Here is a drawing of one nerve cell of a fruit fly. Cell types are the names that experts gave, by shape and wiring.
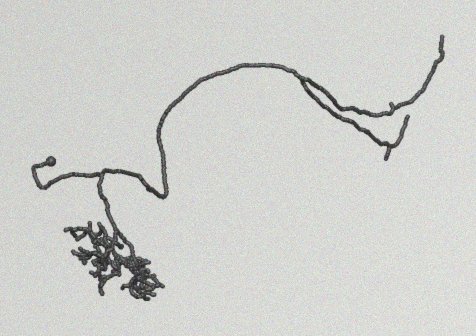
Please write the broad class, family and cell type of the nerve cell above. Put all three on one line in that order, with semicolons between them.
visual projection neuron; MeVP; MeVP12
